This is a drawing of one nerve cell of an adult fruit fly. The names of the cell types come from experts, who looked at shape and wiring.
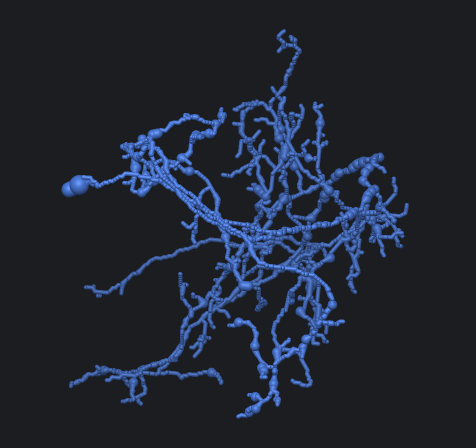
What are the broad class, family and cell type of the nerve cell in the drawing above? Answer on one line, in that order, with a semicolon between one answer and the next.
central-brain intrinsic neuron; hemilineage LHd1; SLP152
